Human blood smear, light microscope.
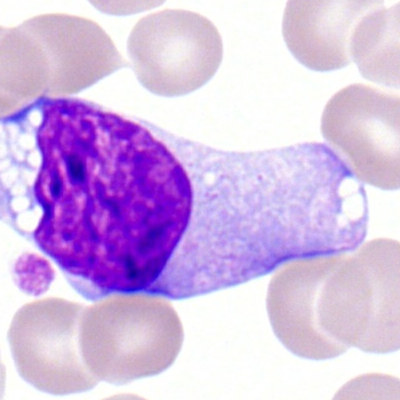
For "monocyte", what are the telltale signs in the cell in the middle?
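Yes, what you have here is a monocyte. Notice first that its nucleus lies toward the left side of the cell.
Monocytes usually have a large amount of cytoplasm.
Here the cytoplasm is pale grey-blue, and if you look closely it holds fine, dust-like pinkish granules.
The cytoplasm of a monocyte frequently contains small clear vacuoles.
That fits what you see in this cell, where clear round vacuoles are gathered at both ends.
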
